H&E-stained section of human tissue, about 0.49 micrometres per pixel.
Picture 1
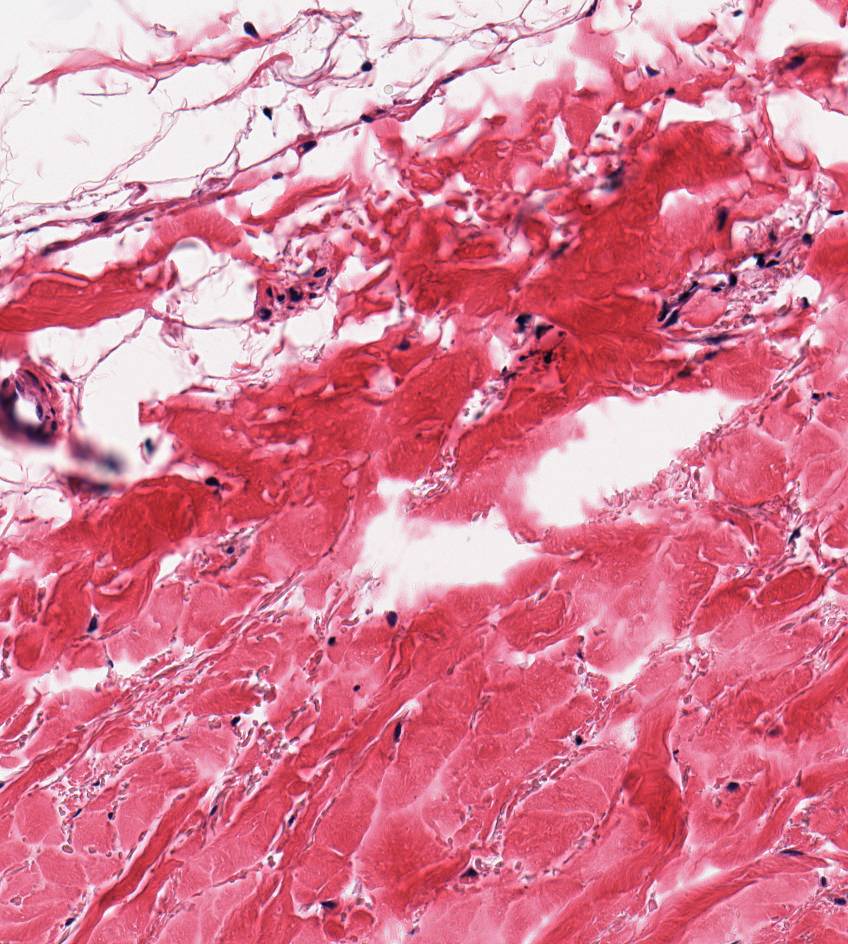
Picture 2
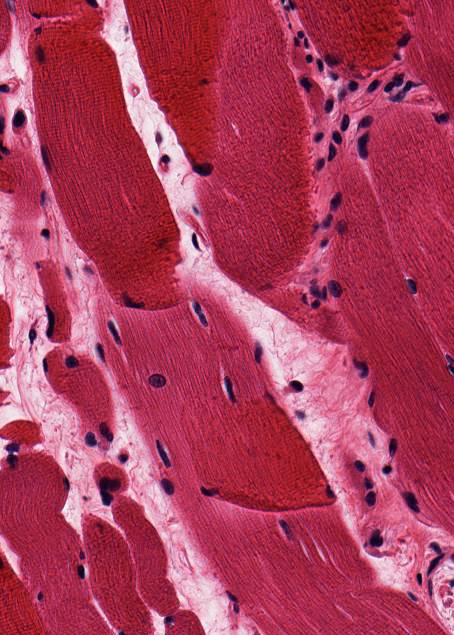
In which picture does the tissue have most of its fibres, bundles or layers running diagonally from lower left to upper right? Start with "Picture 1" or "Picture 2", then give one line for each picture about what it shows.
Picture 1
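Picture 1: The eosinophilic fibres run obliquely from the lower left toward the upper right.
Picture 2: Most fibres and the pale bands between them run diagonally from the upper left towards the lower right.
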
